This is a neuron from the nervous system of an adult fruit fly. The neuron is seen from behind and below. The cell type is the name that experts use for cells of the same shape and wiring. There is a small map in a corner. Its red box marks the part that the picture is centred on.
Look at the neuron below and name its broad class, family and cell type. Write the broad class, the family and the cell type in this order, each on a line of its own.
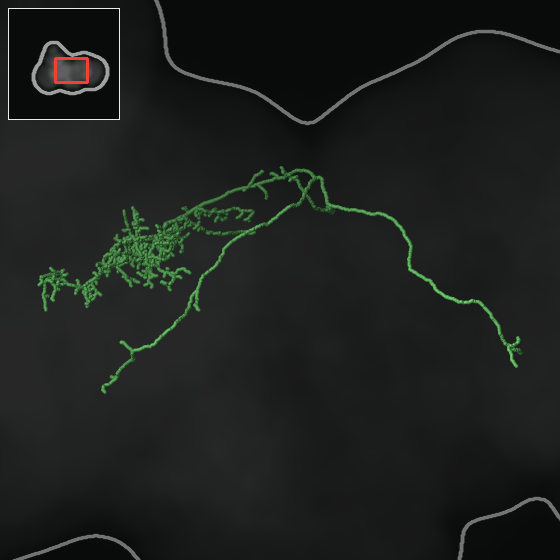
central-brain intrinsic neuron
hemilineage SMPad1
SIP104m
